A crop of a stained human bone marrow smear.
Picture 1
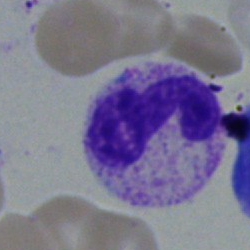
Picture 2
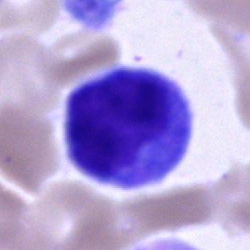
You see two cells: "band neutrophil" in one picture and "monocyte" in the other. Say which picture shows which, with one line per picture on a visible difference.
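In picture 1 we see a band neutrophil: Fine pinkish-violet granules are scattered throughout the cytoplasm.
In picture 2 we see a monocyte: No granules are visible in the cell.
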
